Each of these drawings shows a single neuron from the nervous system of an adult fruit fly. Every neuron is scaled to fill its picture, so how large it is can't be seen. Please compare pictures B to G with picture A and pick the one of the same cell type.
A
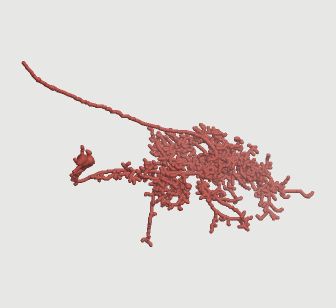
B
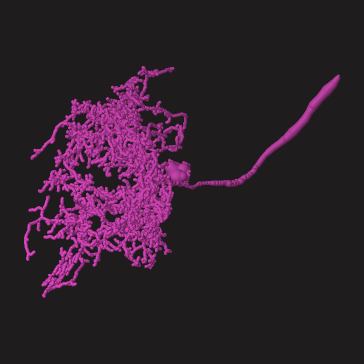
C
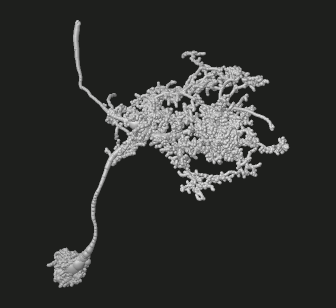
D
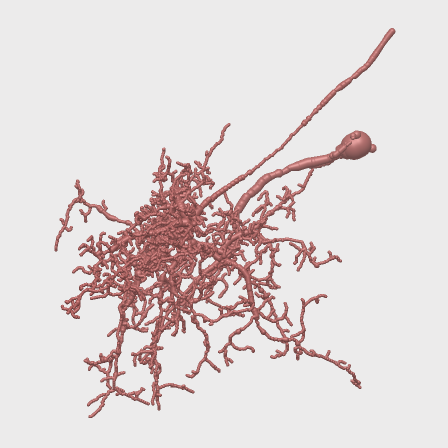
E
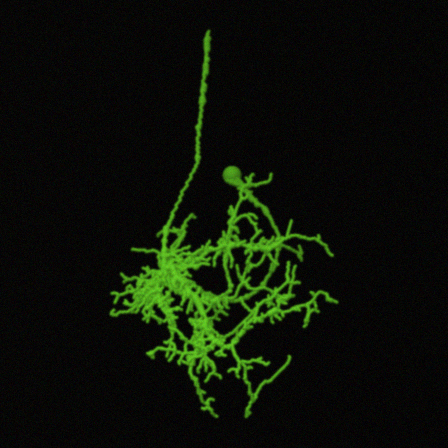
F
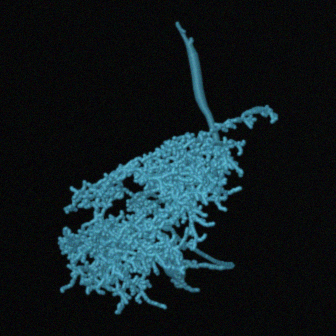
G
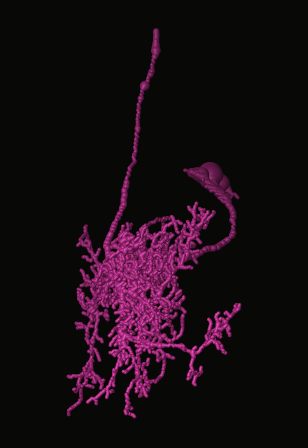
Picture G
